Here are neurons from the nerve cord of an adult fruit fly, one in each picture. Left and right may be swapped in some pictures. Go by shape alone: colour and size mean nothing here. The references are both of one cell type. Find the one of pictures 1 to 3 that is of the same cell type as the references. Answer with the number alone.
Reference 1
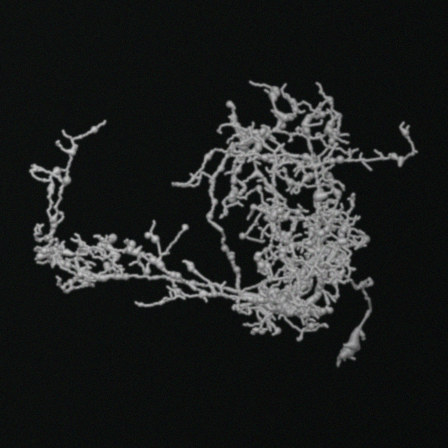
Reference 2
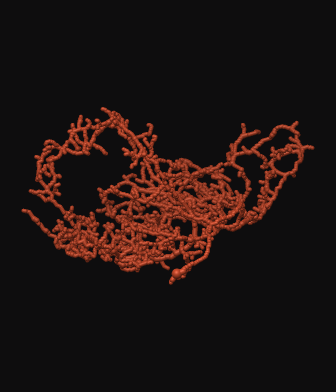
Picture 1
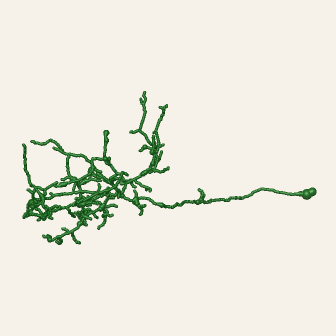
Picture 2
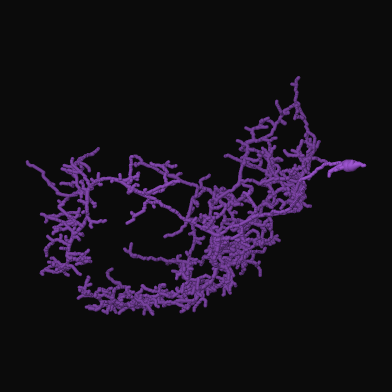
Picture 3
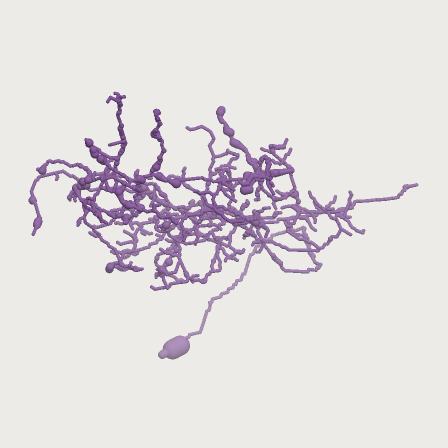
2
